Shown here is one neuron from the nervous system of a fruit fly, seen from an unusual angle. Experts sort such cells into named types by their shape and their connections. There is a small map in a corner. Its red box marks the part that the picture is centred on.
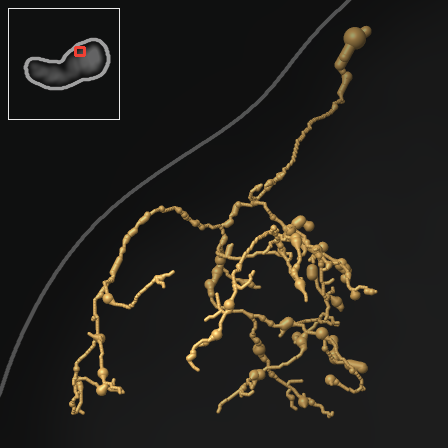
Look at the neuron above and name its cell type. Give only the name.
LHPD3a5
